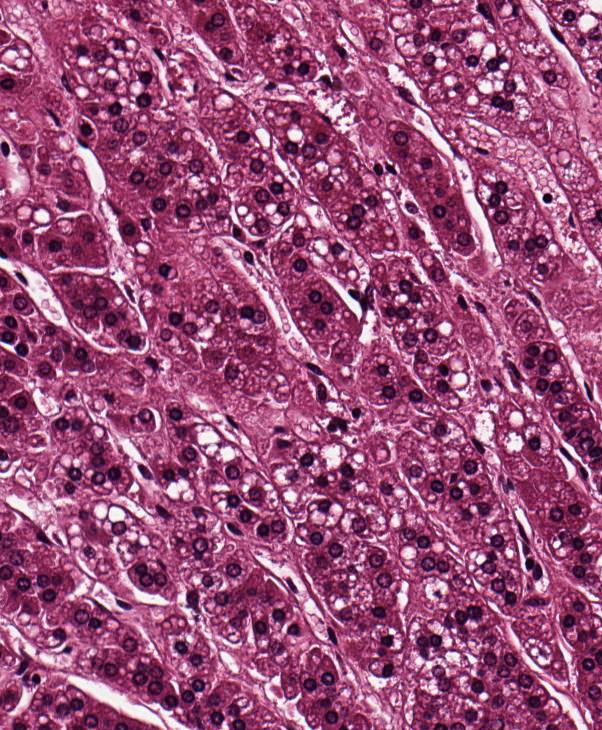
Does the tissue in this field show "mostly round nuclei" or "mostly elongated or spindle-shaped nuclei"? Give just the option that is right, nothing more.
Mostly round nuclei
